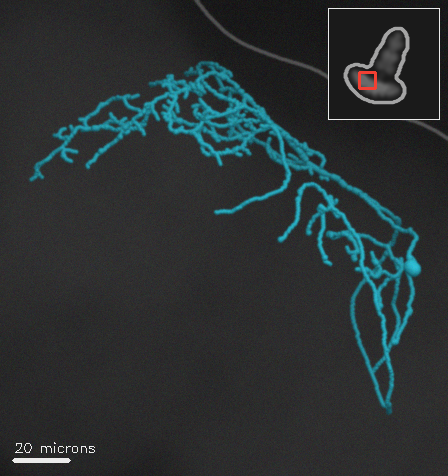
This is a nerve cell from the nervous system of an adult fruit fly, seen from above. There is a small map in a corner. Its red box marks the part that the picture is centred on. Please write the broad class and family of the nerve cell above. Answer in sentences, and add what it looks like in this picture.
Its broad class is central-brain intrinsic neuron. Its family is hemilineage SMPpm1. Its cell body lies on the right of the picture. From left to right in the picture it spans about 140 microns. Dozens of branch ends can be seen.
